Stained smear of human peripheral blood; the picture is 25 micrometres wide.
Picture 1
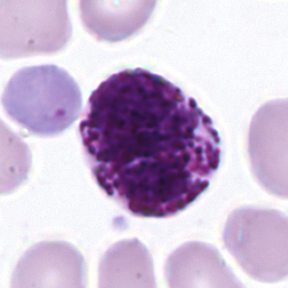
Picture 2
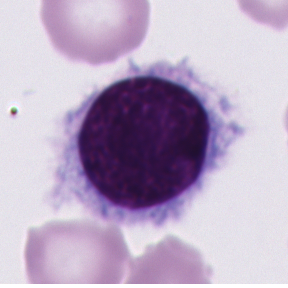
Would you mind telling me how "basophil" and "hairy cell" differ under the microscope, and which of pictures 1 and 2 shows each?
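Assignment first: the basophil is picture 1, the hairy cell picture 2. Next, the granules: the basophil is packed with coarse dark purple granules, which show as separate round dots at its edge, with a little pale cytoplasm between them, mostly at the right edge.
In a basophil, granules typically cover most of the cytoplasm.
Then the nucleus: in the basophil the granules lie over it so that its shape cannot be made out, while in the hairy cell it is round, about 12 micrometres across, with no indentation or lobes and dense, dark purple chromatin.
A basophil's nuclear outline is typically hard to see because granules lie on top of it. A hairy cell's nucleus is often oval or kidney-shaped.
After that, the outline: the hairy cell's is ragged rather than smooth, with fine hair-like projections sticking out all around its edge, and the cell measures about 17 by 14 micrometres. Then the hairy cell's cytoplasm, which is pale greyish blue and contains no vacuoles.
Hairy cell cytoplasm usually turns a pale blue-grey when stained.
Last, the surroundings: a clear gap separates the basophil from all neighbouring red cells.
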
